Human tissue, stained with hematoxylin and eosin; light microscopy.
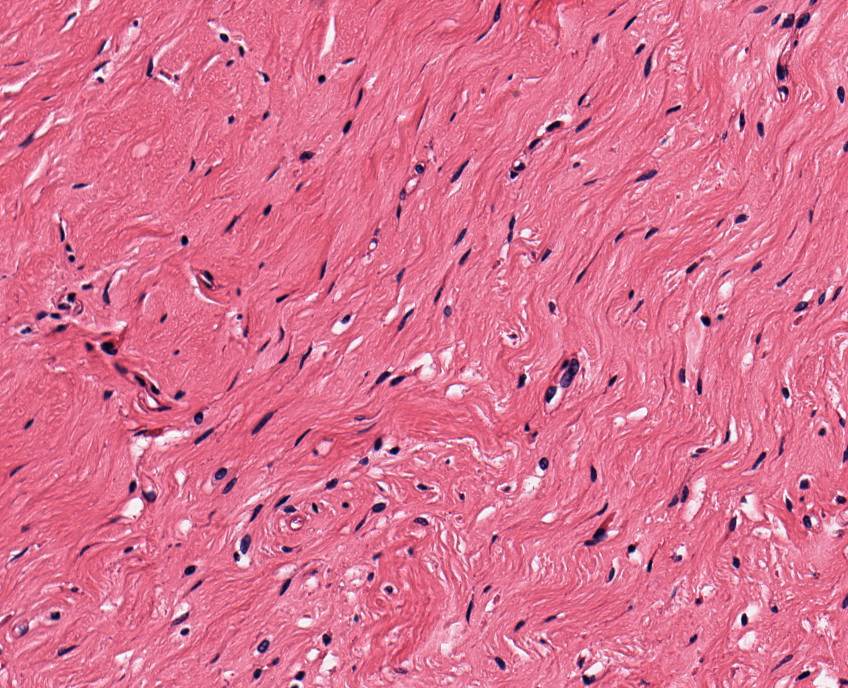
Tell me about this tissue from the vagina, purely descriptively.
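The entire field is a single dense pink fibrous tissue, with no epithelium anywhere. Its nuclei are small and dark, mostly slender or spindle-shaped, and lie along the fibres. A few small thin-walled vessels are scattered throughout, one at the middle of the left edge. No fat cells are seen in the field.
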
